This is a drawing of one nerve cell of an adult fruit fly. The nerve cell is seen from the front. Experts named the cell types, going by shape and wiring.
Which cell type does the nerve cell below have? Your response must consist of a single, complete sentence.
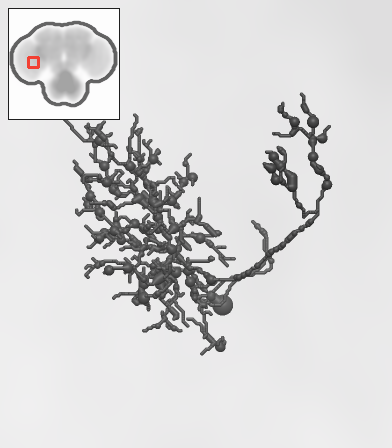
The cell type given to this nerve cell is Tlp13.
